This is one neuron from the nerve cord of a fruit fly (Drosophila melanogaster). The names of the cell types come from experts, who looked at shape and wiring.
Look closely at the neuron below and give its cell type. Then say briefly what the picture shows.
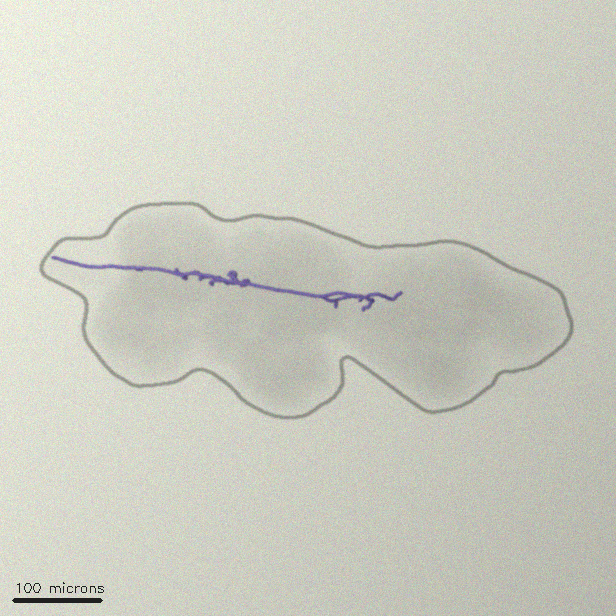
Its cell type is DNp104. This is a descending neuron. No cell body is drawn. From left to right in the picture it spans about 400 microns.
